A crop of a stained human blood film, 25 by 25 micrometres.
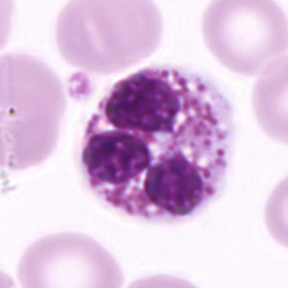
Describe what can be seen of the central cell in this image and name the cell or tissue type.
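A round, smooth outline bounds the cell, and its surface bears no projections. Round reddish-purple granules fill the cytoplasm; they are coarse, and each can be distinguished individually. This is an eosinophil.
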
